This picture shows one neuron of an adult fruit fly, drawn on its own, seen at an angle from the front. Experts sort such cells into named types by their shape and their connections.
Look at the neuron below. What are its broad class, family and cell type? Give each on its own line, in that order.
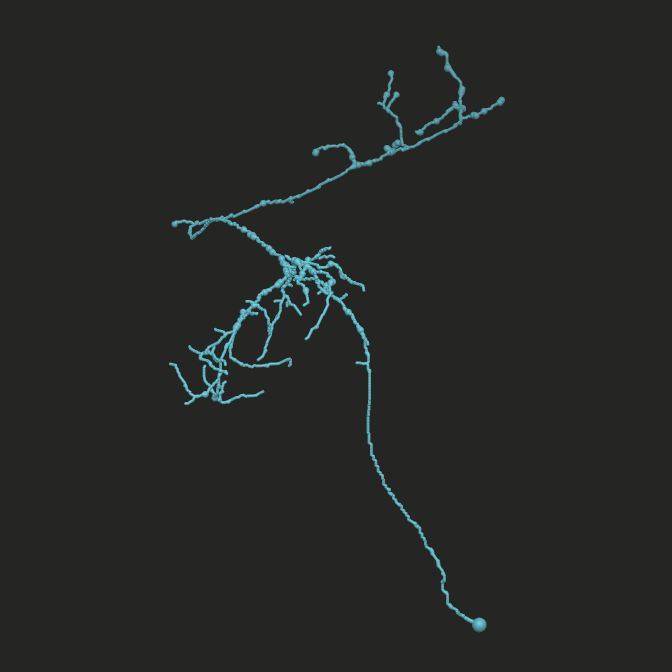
nerve-cord intrinsic neuron
hemilineage 06A
IN06A082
